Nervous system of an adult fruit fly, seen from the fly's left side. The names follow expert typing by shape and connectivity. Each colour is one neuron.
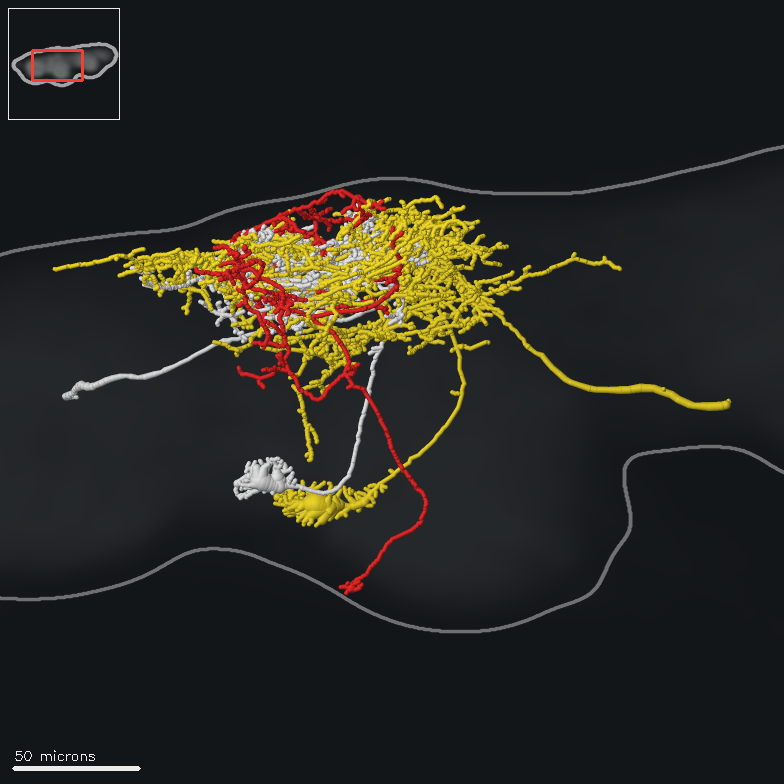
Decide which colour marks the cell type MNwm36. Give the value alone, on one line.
yellow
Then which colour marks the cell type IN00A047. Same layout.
red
